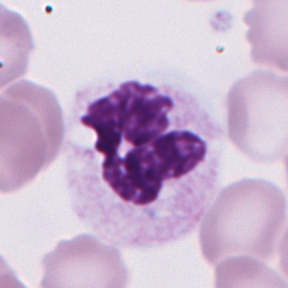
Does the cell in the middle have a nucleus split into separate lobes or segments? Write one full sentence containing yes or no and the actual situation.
Yes, the cell's nucleus is segmented into two or more lobes.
